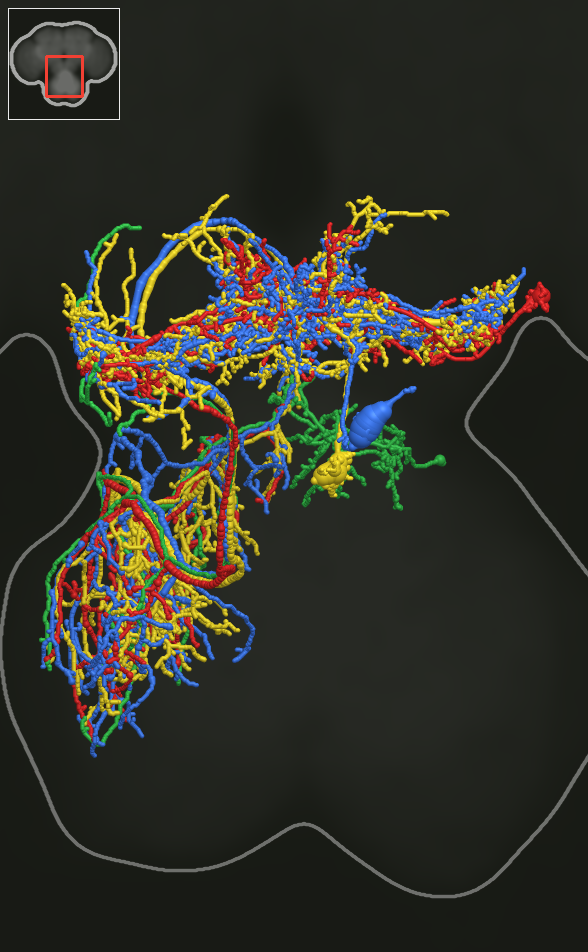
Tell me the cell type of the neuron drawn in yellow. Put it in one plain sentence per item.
The cell type is DNg74_a.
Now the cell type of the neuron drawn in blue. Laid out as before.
The cell type is DNg74_b.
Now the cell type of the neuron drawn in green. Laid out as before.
The cell type is AN19B051.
